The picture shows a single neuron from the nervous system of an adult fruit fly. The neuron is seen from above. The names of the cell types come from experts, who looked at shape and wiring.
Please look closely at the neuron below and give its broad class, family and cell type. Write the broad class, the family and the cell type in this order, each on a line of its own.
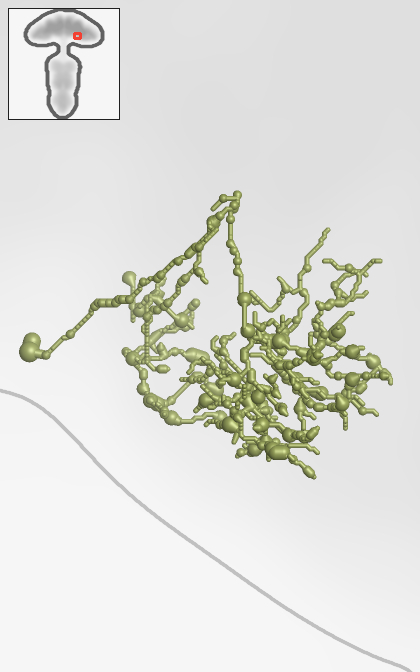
optic-lobe intrinsic neuron
Li
Li13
